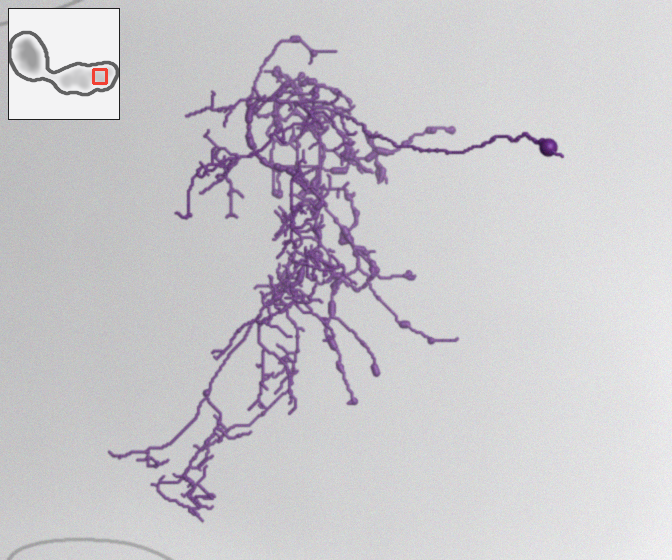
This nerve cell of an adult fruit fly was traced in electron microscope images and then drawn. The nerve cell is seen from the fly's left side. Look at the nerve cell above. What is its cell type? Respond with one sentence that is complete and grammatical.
This neuron is recognized as the cell type INXXX359.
